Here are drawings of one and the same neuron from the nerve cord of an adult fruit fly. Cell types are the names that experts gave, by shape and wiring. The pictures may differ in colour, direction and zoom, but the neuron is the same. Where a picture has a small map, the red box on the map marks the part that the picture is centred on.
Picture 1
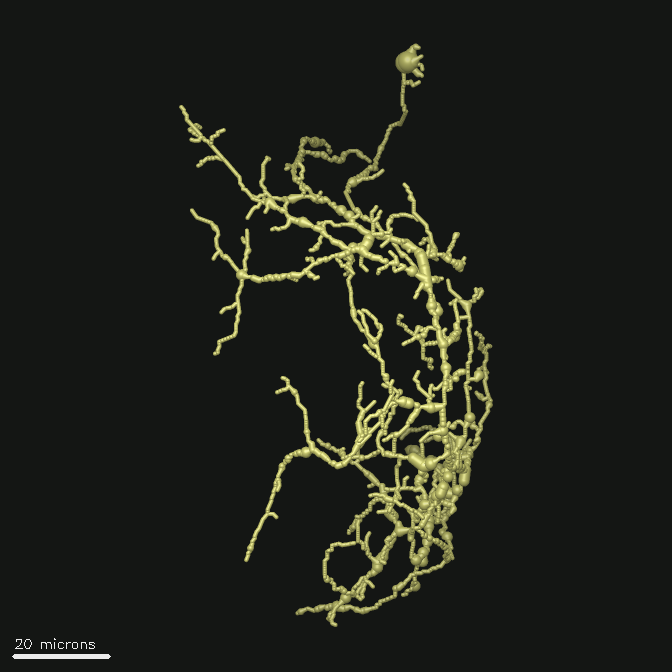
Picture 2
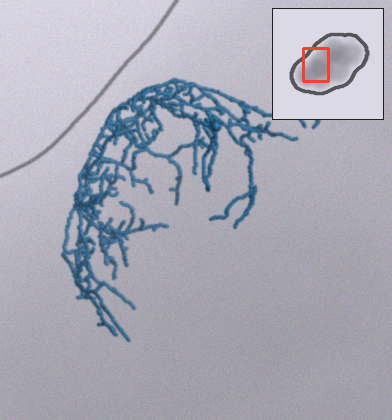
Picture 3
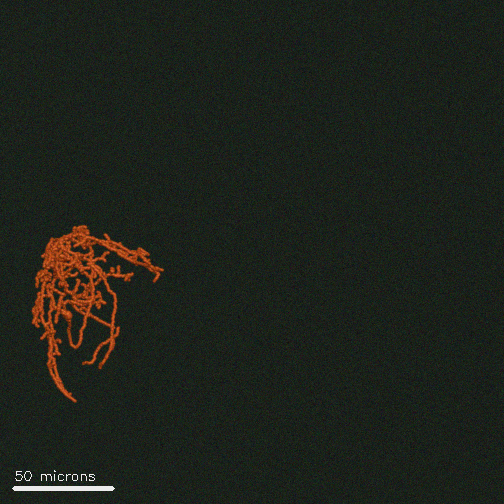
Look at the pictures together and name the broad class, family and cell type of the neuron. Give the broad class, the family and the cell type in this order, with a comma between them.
nerve-cord intrinsic neuron, hemilineage 08A, IN08A026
